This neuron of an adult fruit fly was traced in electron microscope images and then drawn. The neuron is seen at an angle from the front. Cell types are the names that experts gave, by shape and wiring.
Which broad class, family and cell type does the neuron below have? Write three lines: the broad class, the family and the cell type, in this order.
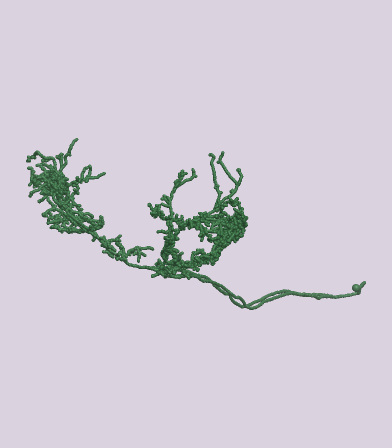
ascending neuron
hemilineage 01A
AN01A055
